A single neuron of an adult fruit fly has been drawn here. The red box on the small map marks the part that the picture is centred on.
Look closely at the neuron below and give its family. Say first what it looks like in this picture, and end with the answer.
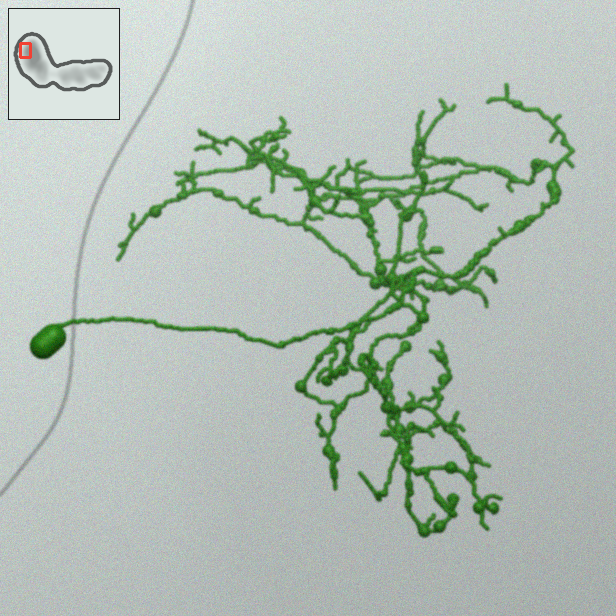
The cell body is on the left of the picture. The picture shows dozens of branch ends. This is a central-brain intrinsic neuron. Its family is hemilineage EBa1.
